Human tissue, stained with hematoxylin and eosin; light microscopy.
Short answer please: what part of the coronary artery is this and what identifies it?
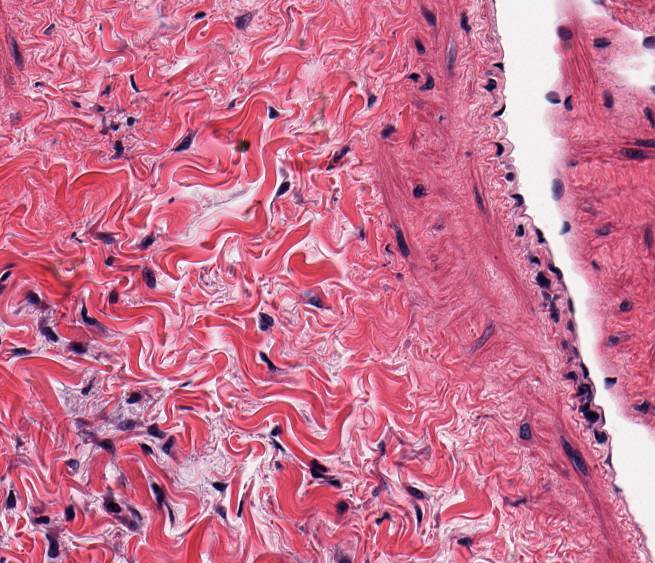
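This field belongs to the tunica adventitia. Dense connective tissue of thick collagen bundles fills the left two-thirds of the field; the bundles are wavy, run in haphazard directions, and many are separated by narrow pale clefts.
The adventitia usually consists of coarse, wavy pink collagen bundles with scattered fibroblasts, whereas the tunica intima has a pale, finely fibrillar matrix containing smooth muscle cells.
Between the bundles, the nuclei are sparse, small, dark and spindle-shaped.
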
